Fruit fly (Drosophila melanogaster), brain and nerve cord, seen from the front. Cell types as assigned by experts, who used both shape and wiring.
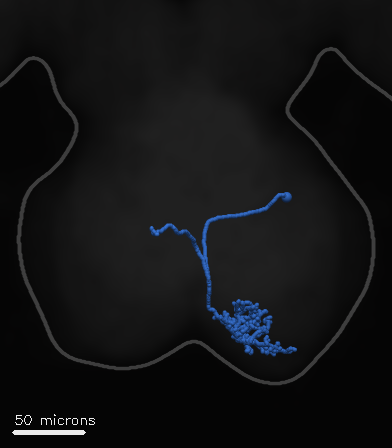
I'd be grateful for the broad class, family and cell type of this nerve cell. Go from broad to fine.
nerve-cord intrinsic neuron; hemilineage 23B; IN23B085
